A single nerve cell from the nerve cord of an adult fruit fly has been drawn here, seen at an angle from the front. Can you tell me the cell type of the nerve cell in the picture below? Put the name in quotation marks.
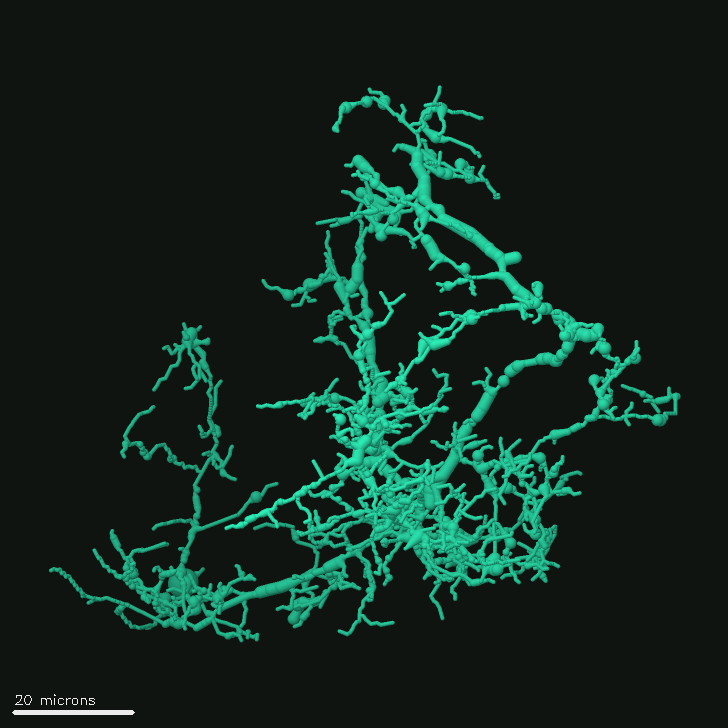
"IN13B020"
